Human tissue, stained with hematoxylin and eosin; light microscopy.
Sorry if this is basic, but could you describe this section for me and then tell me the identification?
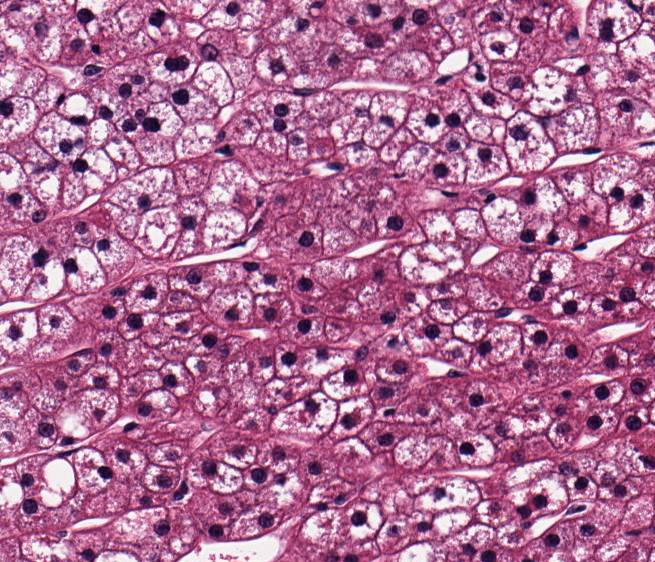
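Look at the cells: they are large and polygonal, with sharply outlined borders. Most have pale cytoplasm filled with many small clear vacuoles. Between the cords run narrow slit-like vascular spaces lined by flattened endothelial nuclei. There are no glandular lumens. This is adrenal gland.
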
